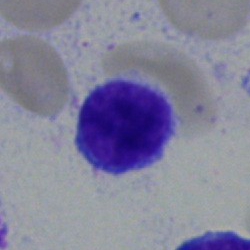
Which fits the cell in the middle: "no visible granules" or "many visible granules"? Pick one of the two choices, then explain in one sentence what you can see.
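No visible granules. No granules are seen in the cytoplasm.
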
